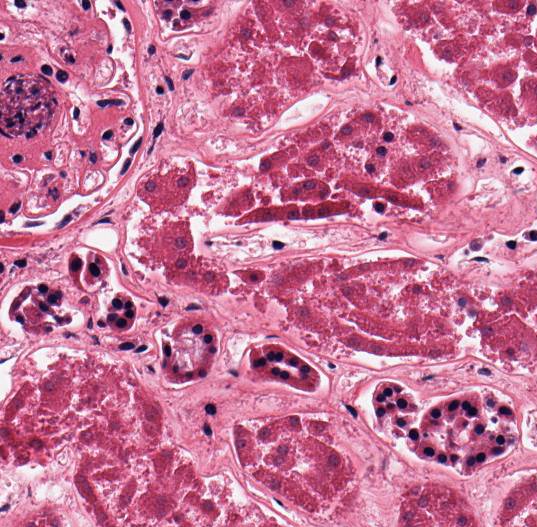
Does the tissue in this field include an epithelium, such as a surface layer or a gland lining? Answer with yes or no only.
Yes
